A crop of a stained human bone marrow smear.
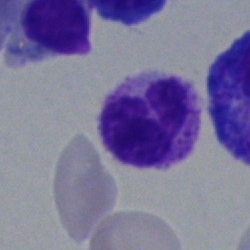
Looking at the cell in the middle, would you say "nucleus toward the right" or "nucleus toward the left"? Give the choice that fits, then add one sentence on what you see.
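Nucleus toward the left. A narrow rim of lilac cytoplasm shows mainly along the upper and right sides.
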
